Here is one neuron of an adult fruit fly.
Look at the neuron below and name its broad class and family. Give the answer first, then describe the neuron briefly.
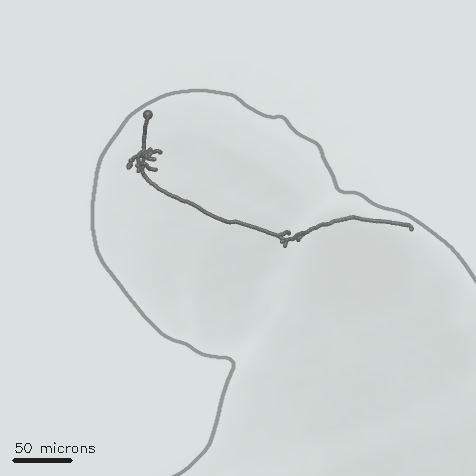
Its broad class is visual projection neuron. The family is MeTu. It lies in the brain. By the scale bar it is about 250 microns wide in this view.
